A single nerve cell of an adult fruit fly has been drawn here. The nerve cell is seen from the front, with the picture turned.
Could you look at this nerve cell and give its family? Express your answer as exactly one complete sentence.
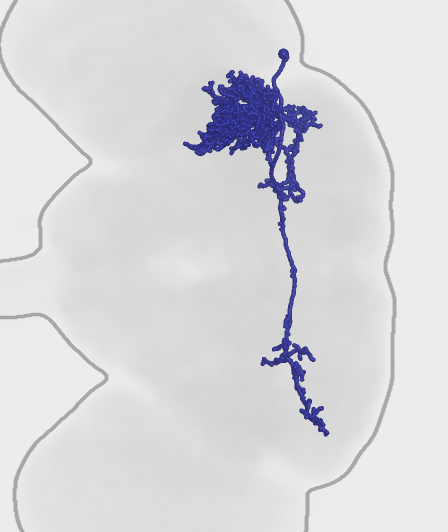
Belonging to family hemilineage VLPl2_medial is this nerve cell.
